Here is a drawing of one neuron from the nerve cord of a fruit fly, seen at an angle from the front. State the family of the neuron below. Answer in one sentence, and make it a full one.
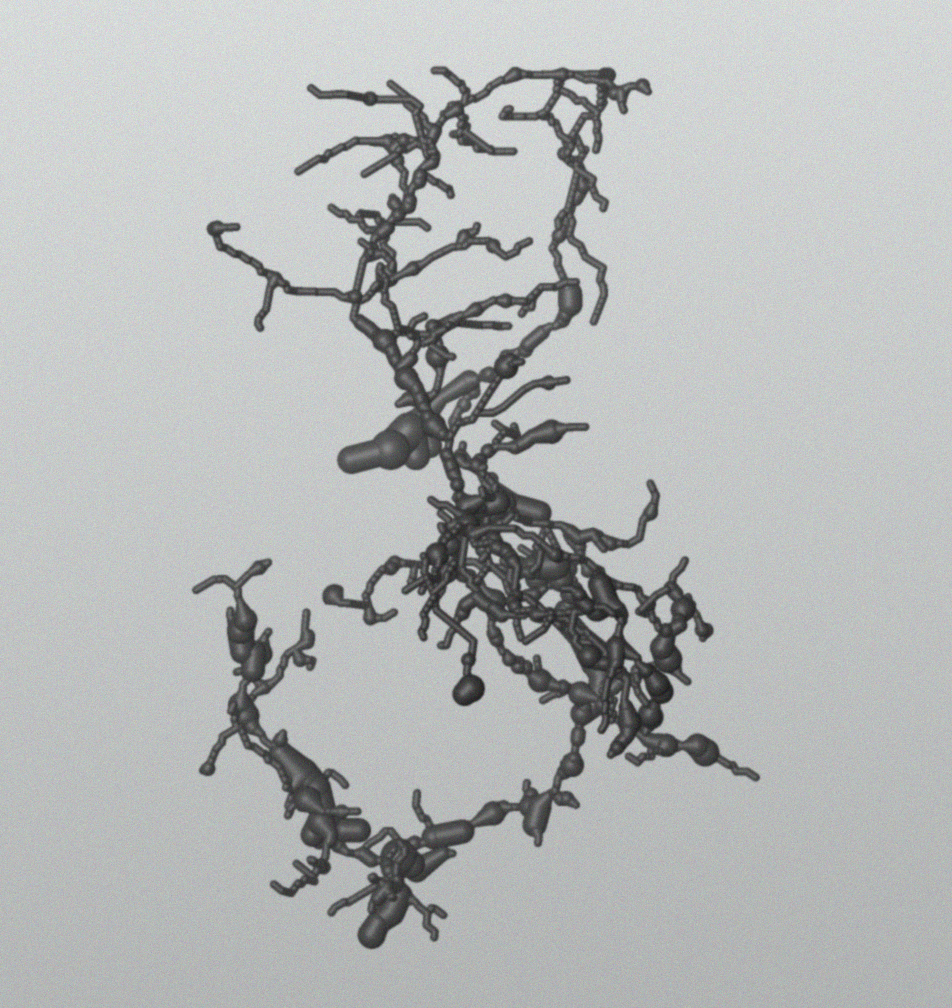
The family designation of this neuron is hemilineage 19A.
